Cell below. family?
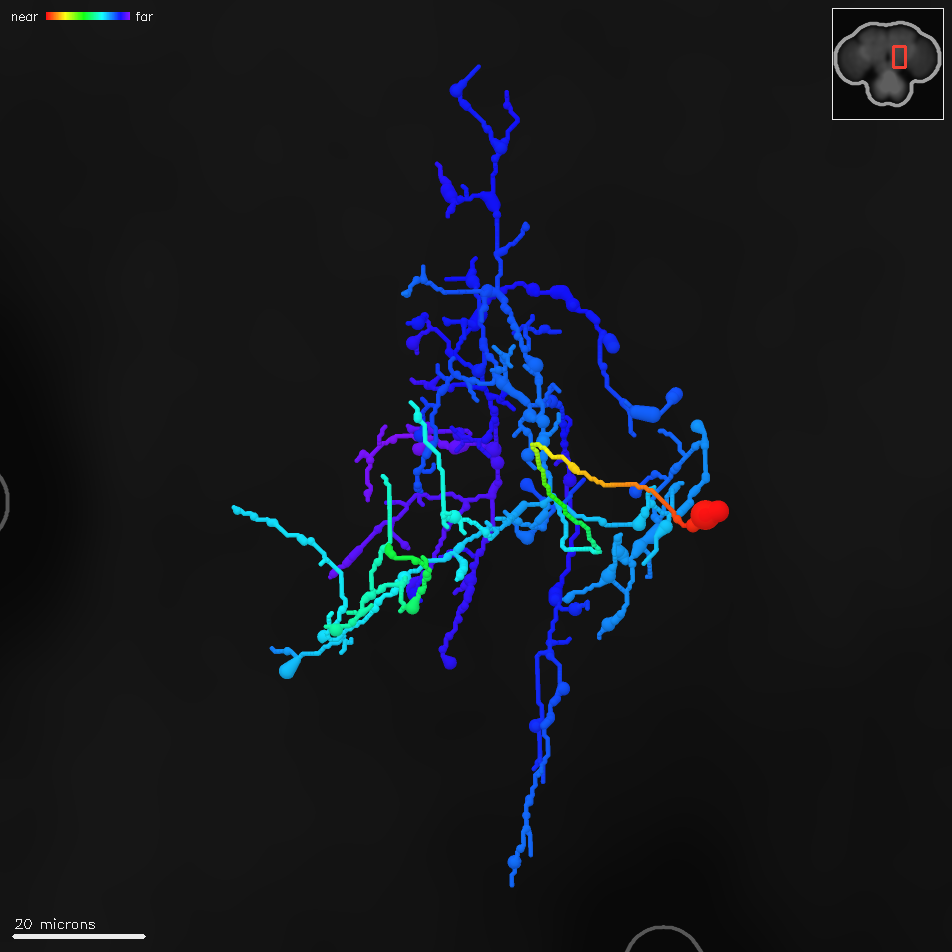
hemilineage WEDa2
